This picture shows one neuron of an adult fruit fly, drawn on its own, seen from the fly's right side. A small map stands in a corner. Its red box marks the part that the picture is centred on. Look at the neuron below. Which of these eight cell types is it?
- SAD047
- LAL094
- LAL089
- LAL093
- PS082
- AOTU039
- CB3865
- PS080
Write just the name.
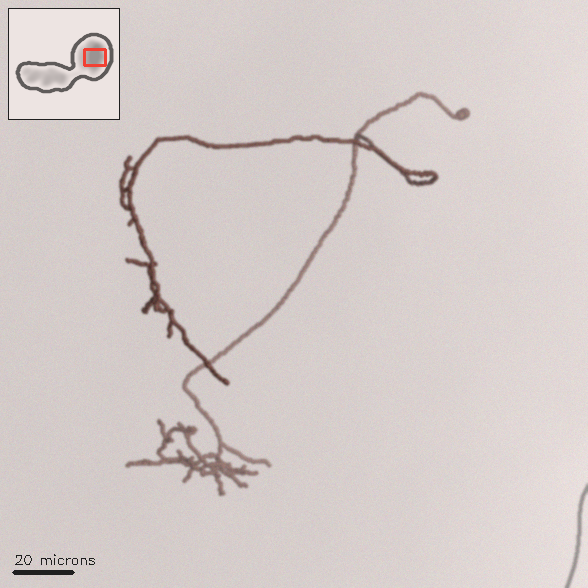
CB3865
